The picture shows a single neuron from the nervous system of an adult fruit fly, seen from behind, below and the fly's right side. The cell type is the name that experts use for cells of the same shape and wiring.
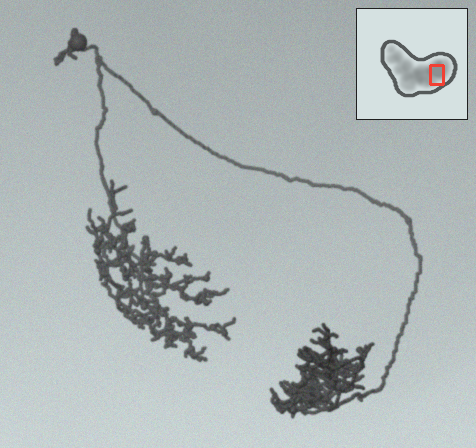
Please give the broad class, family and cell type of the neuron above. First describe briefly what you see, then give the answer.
The cell body is at the upper left of the picture. Dozens of branch ends can be seen. It is an optic-lobe intrinsic neuron. The family is MeLo. The cell type is MeLo13.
